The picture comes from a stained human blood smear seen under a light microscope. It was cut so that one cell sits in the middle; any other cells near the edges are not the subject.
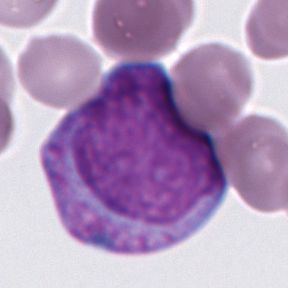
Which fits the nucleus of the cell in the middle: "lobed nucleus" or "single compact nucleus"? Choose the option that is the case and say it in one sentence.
The cell's nucleus is compact, undivided and round, oval or kidney-shaped.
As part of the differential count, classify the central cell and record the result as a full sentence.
Here the centrally located cell is an atypical promyelocyte.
